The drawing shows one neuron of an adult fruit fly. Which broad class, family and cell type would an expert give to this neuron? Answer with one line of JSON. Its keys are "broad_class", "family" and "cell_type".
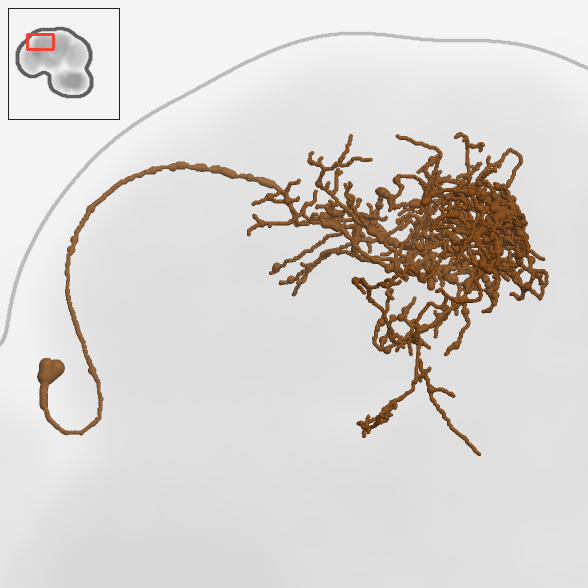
{"broad_class": "central-brain intrinsic neuron", "family": "hemilineage SLPav2", "cell_type": "SMP010"}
